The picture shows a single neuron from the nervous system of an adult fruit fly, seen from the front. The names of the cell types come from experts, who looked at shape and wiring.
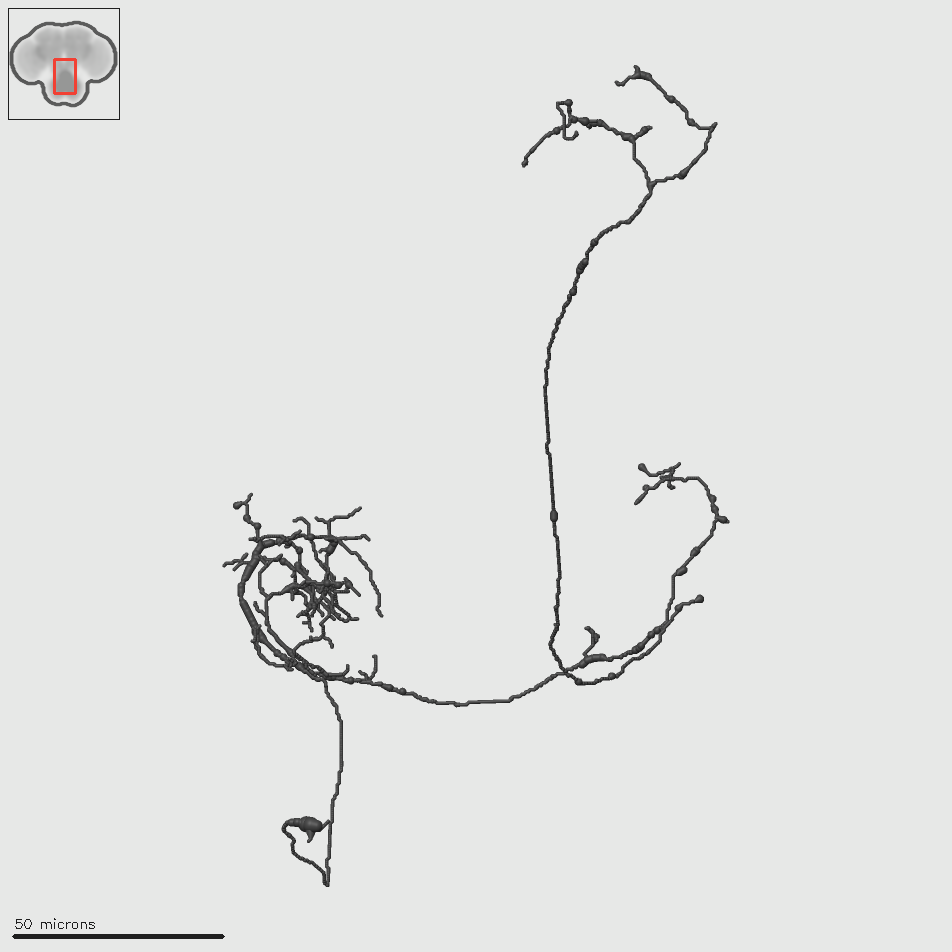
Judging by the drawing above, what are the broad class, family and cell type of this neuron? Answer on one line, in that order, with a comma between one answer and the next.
ascending neuron, hemilineage 07B, AN07B082_a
